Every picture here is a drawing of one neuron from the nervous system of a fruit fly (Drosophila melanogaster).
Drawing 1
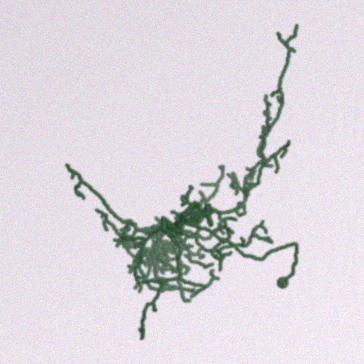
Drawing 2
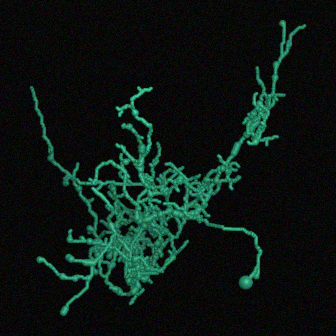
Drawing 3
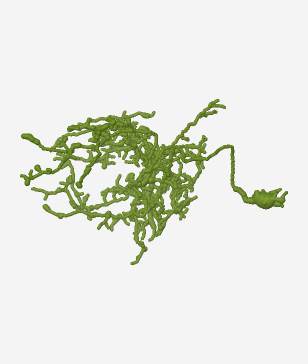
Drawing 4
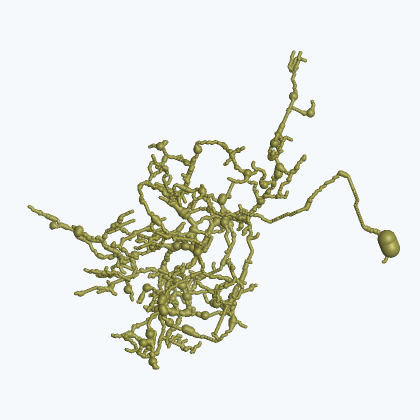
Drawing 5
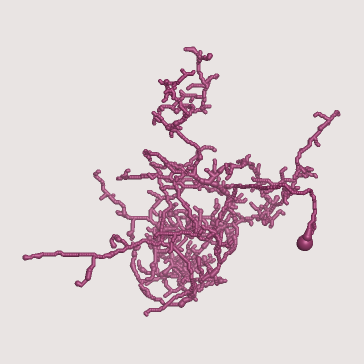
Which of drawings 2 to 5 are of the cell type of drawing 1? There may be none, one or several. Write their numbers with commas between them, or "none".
2, 4, 5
